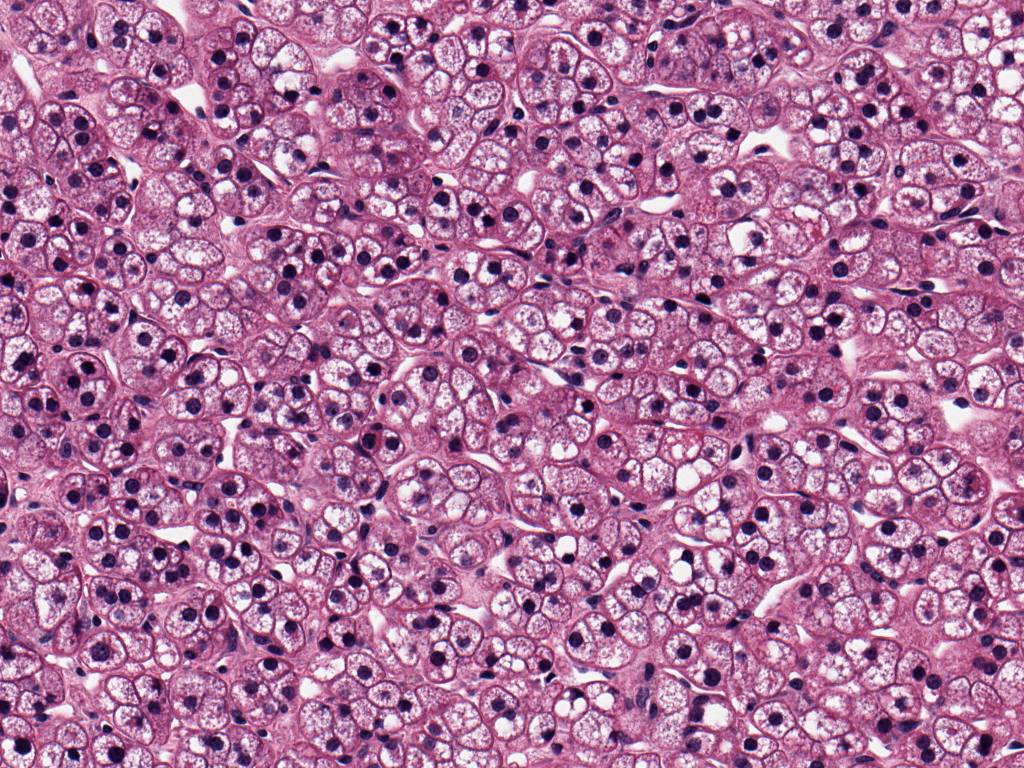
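Adrenal gland, haematoxylin and eosin. Arrangement: cells in small rounded nests packed closely together across the field. Borders: each cell sharply outlined by a distinct pink cell border. Cytoplasm: in most cells pale and finely vacuolated, with a foamy look. Nucleus: one per cell, small, round and dark, usually near the centre.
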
